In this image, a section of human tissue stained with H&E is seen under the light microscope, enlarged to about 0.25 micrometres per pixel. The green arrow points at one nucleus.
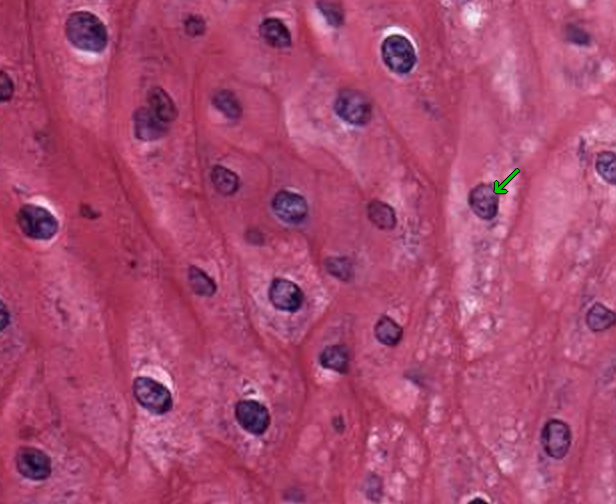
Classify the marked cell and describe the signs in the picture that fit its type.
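It is a squamous epithelial cell. The nucleus is round to slightly oval, dark purple, and has a clumped, uneven chromatin texture. The nucleus lies roughly in the middle of the cell, with cytoplasm on all sides. The cytoplasm is abundant and pink, and contains many small clear bubble-like spaces. The cell lies in a sheet of closely packed polygonal cells separated by distinct pink borders.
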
